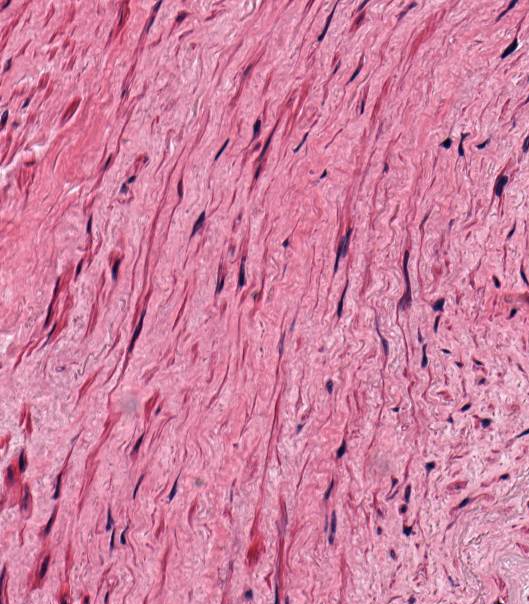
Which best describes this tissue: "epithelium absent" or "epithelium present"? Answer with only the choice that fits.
Epithelium absent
